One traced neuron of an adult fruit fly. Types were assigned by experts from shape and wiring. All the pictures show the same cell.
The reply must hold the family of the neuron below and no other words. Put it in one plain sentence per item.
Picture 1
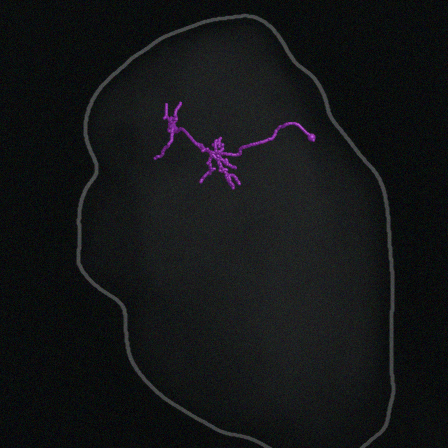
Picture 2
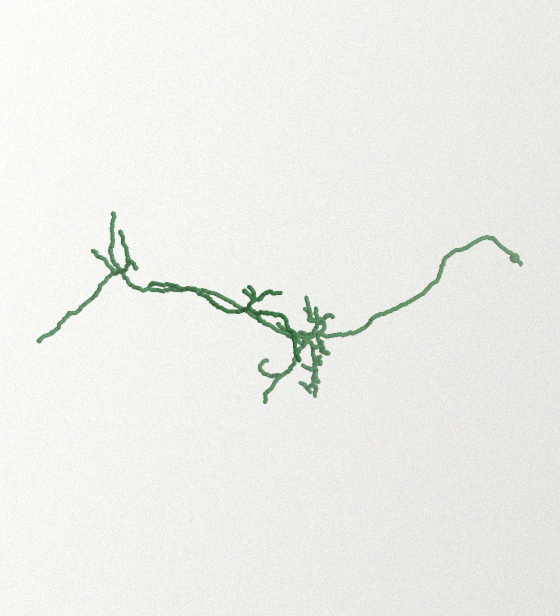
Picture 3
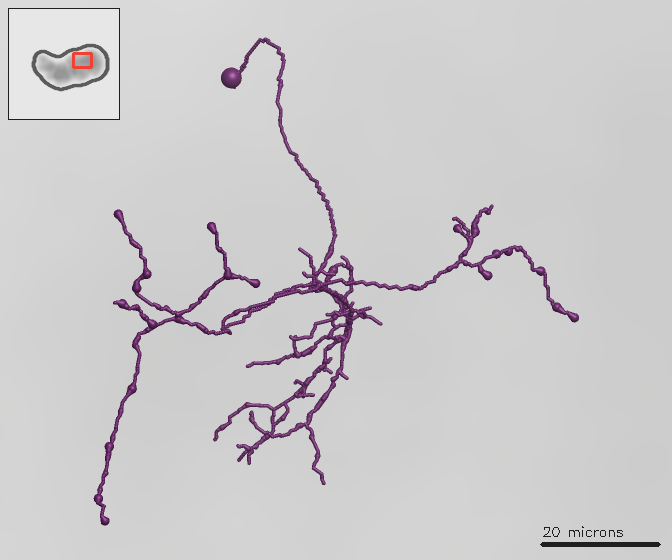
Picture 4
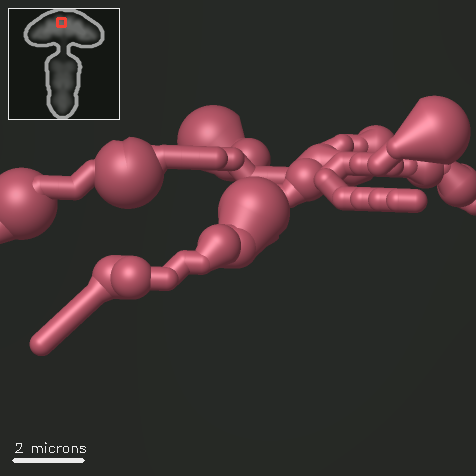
The family is class CX.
